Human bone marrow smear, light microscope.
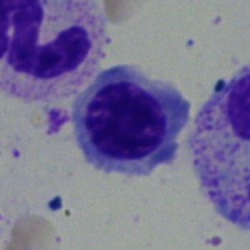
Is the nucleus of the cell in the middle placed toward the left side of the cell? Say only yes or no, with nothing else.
Yes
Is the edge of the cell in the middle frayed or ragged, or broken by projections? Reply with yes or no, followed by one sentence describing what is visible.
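Yes. The cell outline is irregular, with small bumps and notches rather than a smooth curve.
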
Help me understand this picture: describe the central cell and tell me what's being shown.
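The chromatin is dark purple and coarsely clumped, and no distinct nucleoli stand out in the nucleus. The cytoplasm is light blue and holds no visible vacuoles. This cell is an erythroblast.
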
